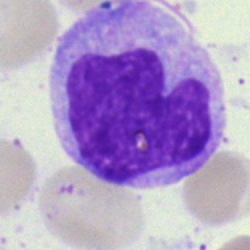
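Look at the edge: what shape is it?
Round and smooth.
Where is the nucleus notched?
Deeply, on its upper right side.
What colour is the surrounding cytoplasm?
Pale lilac-grey, rimming the nucleus all round.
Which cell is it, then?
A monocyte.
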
